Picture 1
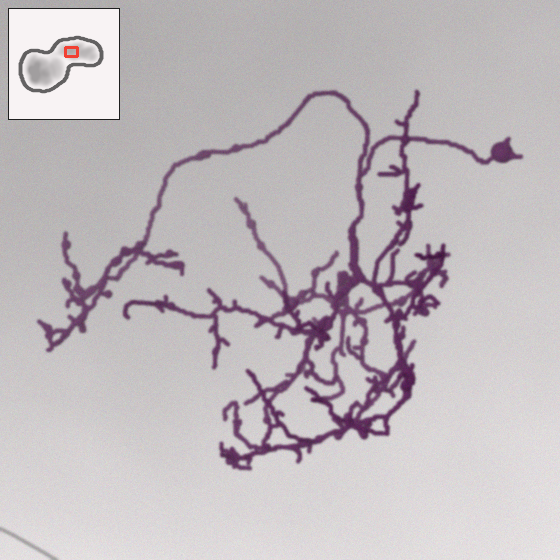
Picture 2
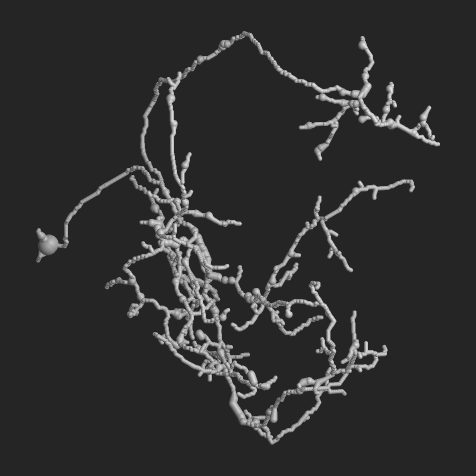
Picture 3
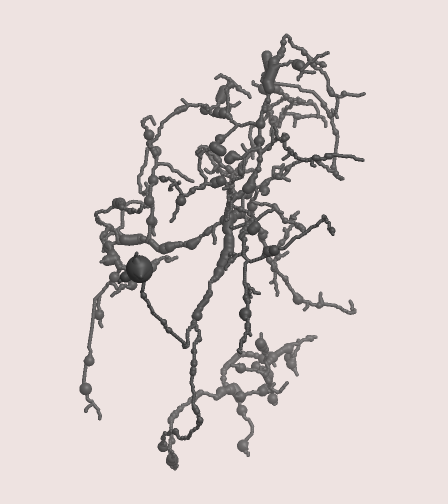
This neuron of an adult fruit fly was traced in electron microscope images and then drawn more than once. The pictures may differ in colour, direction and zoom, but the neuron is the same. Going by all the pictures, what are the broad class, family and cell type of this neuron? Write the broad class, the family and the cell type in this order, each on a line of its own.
nerve-cord intrinsic neuron
hemilineage 20A.22A
IN20A.22A028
